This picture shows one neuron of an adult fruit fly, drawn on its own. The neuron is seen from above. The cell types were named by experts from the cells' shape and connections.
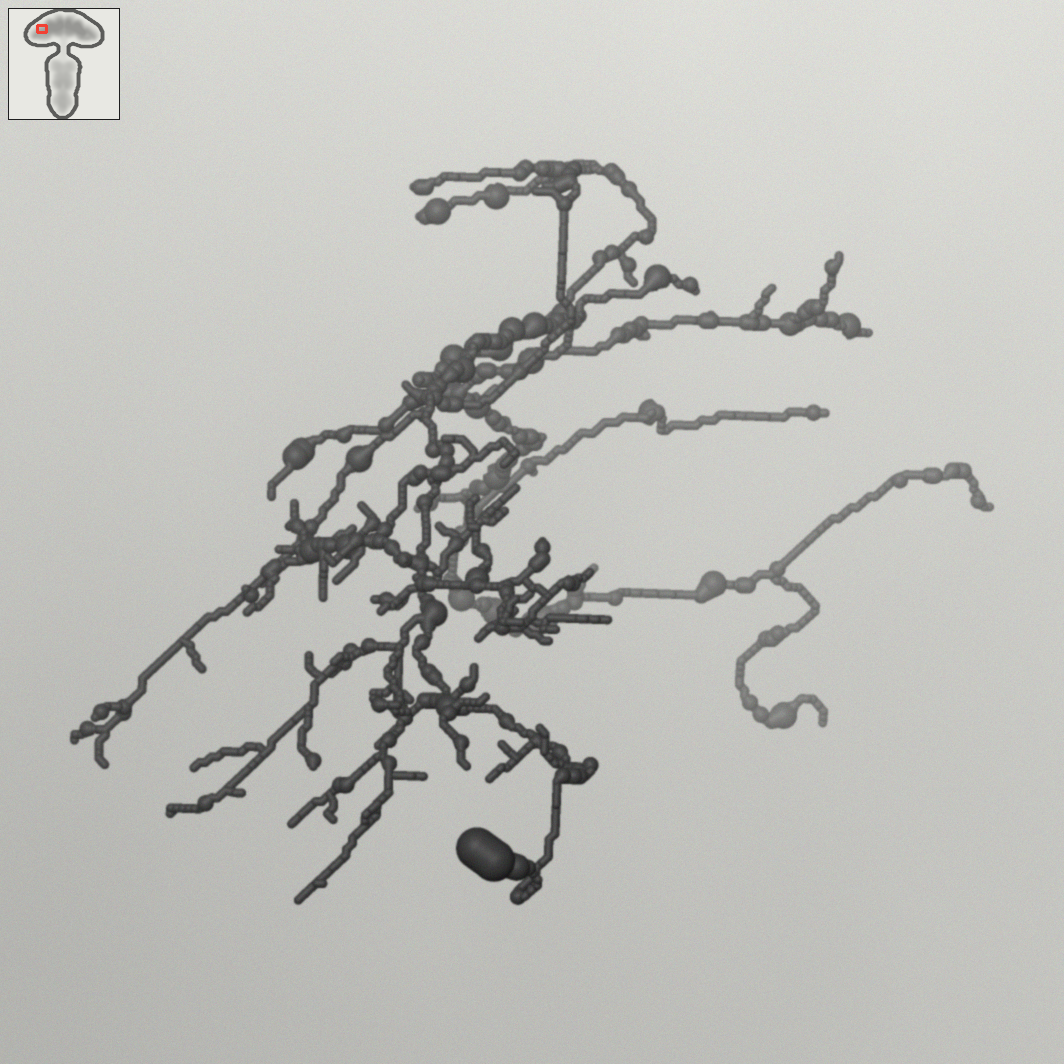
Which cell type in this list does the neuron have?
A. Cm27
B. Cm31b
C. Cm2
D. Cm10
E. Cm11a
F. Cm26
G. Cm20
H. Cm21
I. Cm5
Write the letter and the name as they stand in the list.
D. Cm10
